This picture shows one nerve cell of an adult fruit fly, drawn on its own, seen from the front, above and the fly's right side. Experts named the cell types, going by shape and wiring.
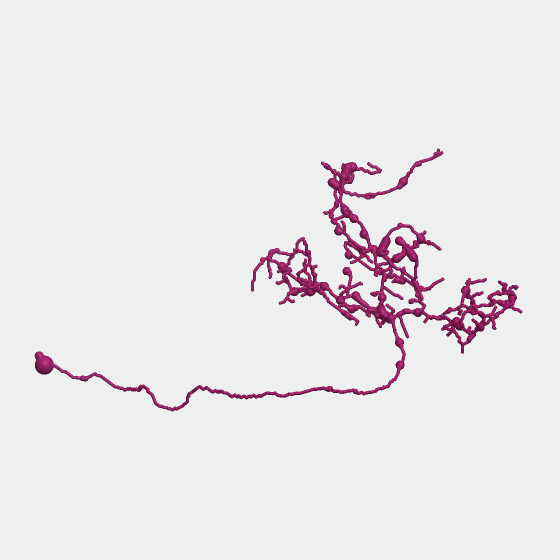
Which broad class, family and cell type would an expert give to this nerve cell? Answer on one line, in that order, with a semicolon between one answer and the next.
nerve-cord intrinsic neuron; hemilineage 14A; IN14A097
